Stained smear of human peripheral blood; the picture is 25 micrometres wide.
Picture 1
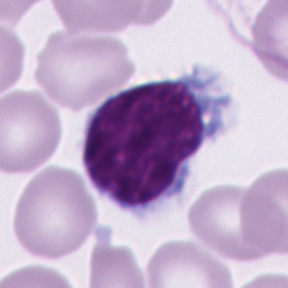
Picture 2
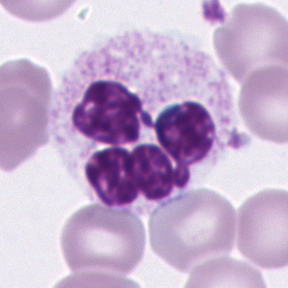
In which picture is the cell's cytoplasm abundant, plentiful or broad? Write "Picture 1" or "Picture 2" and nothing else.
Picture 2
